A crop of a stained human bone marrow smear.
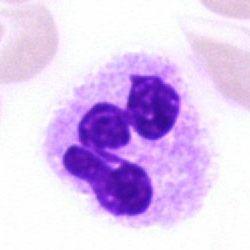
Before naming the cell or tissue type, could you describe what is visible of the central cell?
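First, the nucleus is split into three separate lobes of dark purple, coarsely clumped chromatin. Next, the cytoplasm is abundant and pale lilac-pink. Fine, pale lilac granules fill it. Last, the name: this is a segmented neutrophil.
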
